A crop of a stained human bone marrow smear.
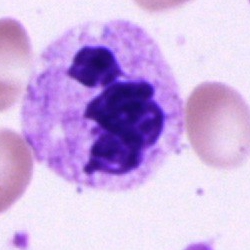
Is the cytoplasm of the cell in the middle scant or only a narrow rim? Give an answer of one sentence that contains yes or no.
No, the nucleus does not fill most of the cell; the cytoplasm is plentiful.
